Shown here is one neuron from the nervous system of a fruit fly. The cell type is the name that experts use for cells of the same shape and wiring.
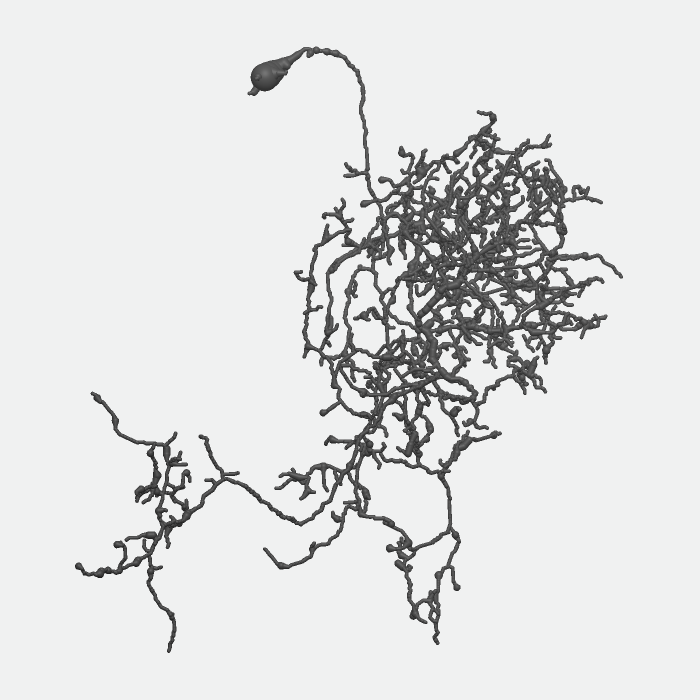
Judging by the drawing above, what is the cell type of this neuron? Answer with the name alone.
SLP279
